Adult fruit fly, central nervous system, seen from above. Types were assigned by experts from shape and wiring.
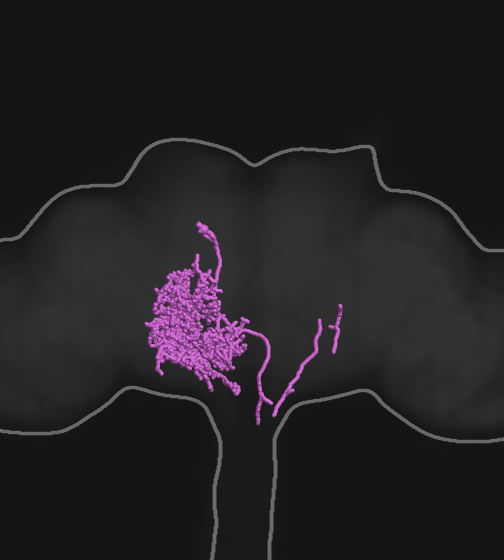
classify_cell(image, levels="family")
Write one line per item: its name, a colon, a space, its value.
family: hemilineage MX3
